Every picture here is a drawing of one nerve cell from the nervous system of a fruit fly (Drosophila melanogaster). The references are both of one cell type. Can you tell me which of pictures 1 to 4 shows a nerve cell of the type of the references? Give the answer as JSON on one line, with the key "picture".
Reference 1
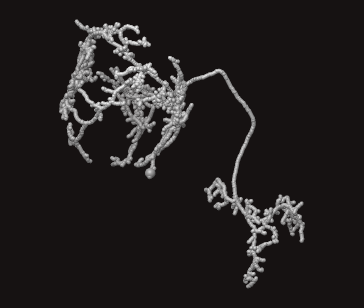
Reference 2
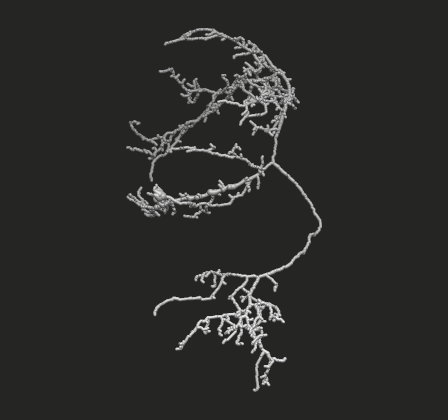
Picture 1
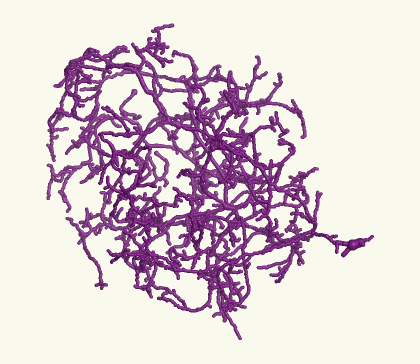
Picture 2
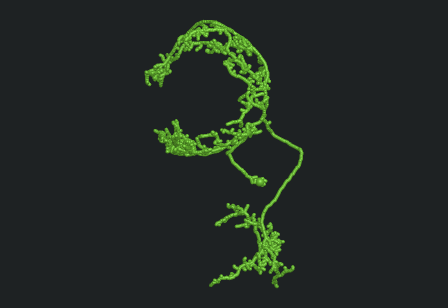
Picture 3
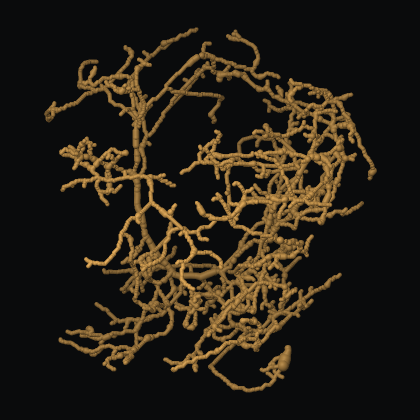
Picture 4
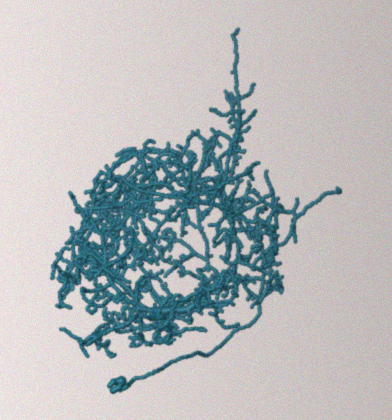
{"picture": 2}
